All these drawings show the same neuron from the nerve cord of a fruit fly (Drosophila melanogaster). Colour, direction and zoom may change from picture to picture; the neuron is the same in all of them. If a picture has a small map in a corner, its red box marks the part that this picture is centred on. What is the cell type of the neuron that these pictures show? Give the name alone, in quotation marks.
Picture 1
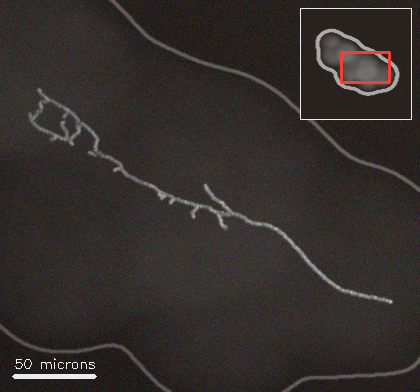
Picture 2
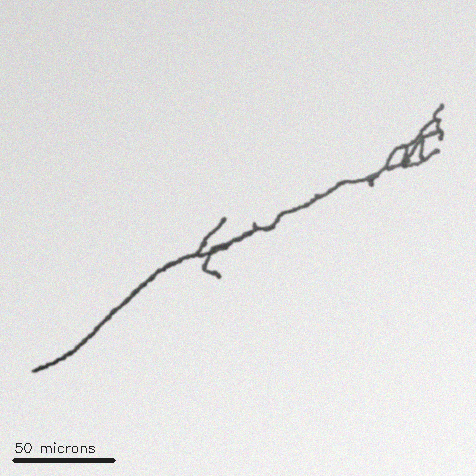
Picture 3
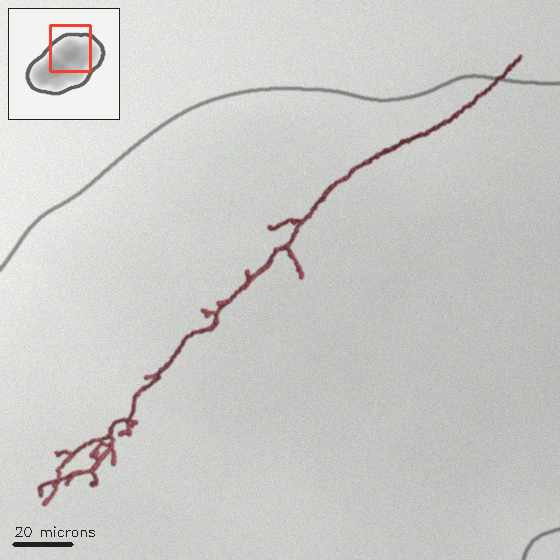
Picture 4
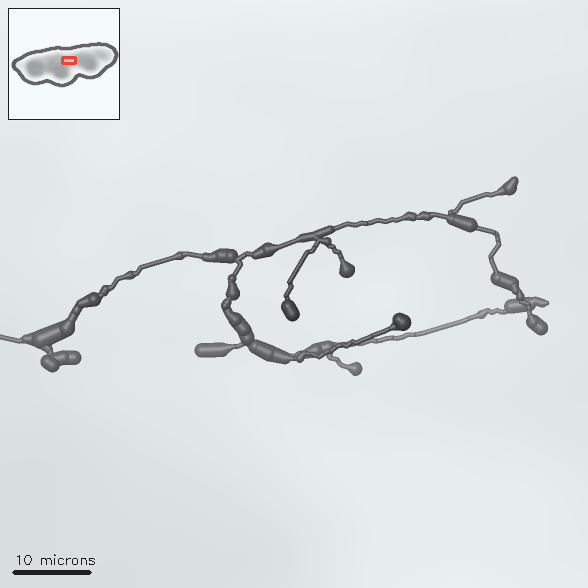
"DNpe014"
